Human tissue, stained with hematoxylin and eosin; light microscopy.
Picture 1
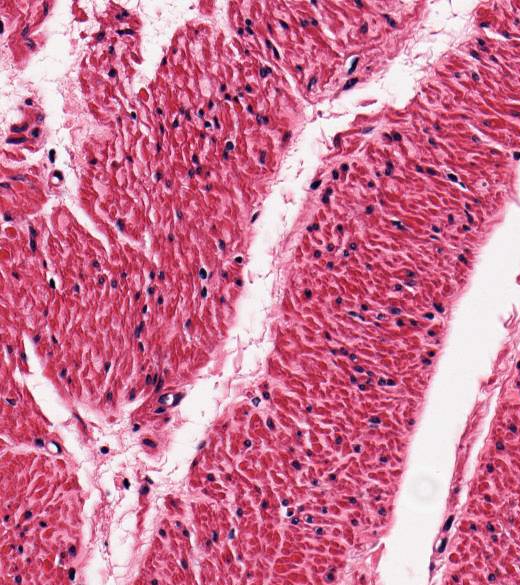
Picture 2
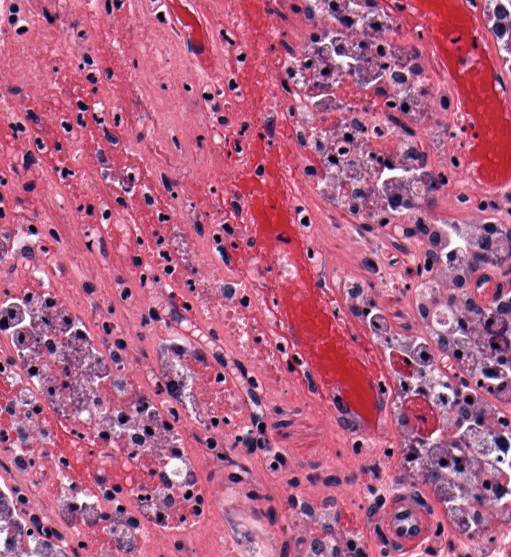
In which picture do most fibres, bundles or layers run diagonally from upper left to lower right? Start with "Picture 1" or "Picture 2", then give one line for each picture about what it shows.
Picture 2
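In picture 1: The field is filled by large bundles of muscle separated by pale clefts that run diagonally from upper right to lower left.
In picture 2: Bands of pink fibrous stroma run diagonally from upper left to lower right, separating clusters of cells.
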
